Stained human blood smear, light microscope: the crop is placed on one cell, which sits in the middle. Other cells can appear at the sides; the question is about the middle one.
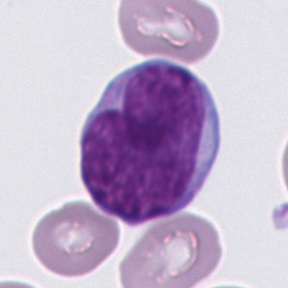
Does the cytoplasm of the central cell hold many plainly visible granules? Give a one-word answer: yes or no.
No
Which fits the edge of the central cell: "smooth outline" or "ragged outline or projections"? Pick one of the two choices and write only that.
Smooth outline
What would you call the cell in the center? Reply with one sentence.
The single cell at the center of the crop is an atypical promyelocyte.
